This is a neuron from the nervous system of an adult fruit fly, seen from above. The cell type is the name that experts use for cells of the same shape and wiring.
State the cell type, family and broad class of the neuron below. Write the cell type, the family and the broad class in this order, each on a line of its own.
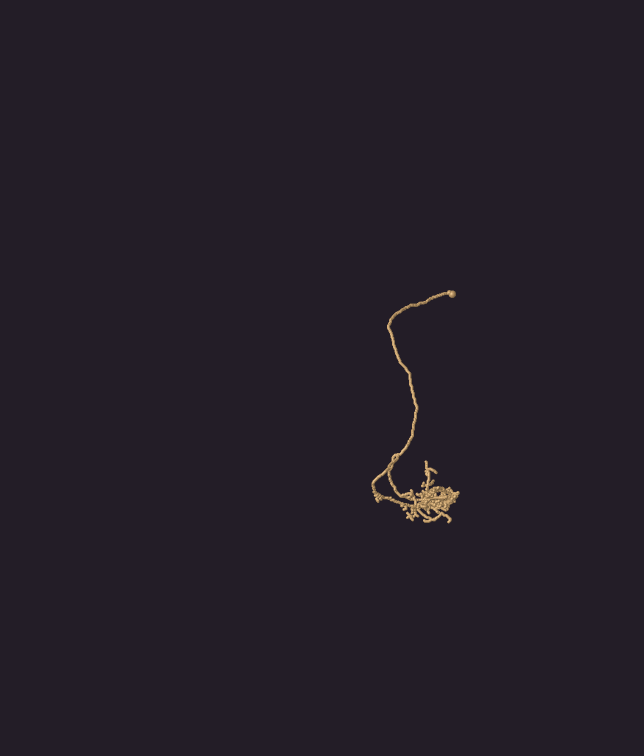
PS072
hemilineage LALv1_ventral
central-brain intrinsic neuron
